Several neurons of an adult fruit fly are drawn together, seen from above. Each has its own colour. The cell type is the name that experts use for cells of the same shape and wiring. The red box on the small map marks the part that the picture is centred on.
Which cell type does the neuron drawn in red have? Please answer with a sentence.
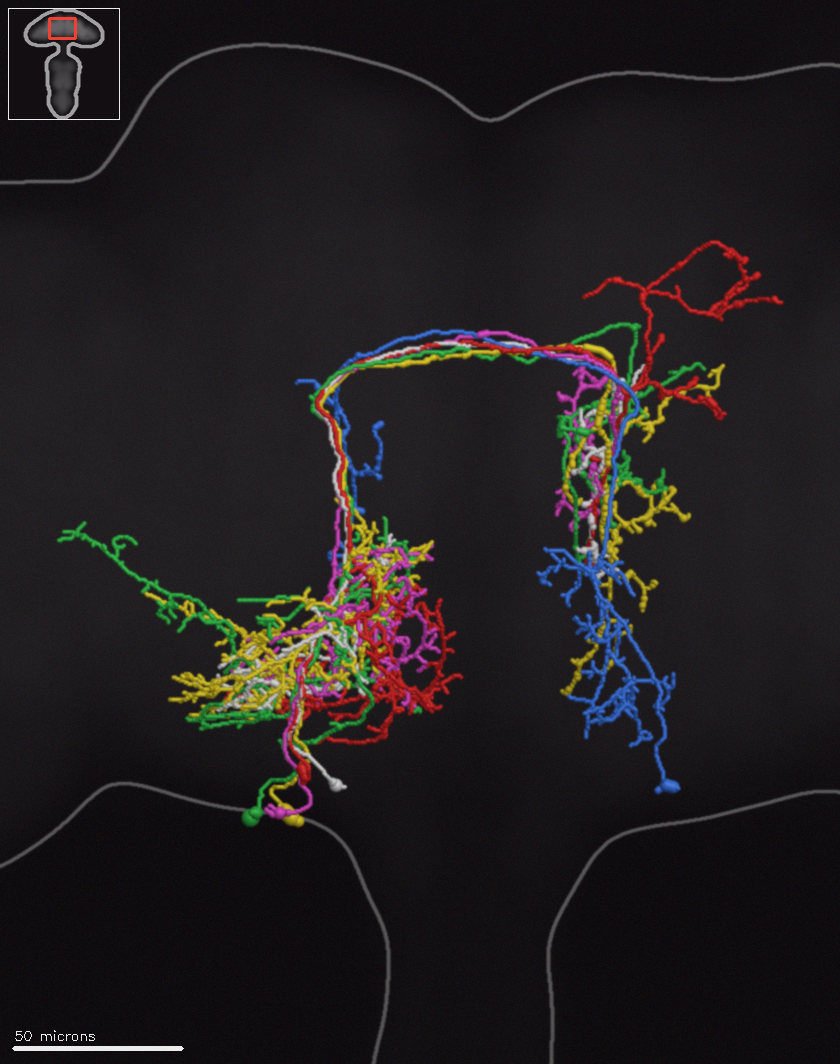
The cell type is IB076.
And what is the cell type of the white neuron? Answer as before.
The cell type is CB3098.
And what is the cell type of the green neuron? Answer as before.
The cell type is IB069.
